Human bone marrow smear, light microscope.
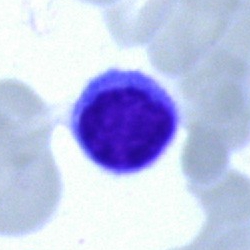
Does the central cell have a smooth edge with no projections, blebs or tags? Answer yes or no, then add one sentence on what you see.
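Yes. The cell has a round, smooth outline.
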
